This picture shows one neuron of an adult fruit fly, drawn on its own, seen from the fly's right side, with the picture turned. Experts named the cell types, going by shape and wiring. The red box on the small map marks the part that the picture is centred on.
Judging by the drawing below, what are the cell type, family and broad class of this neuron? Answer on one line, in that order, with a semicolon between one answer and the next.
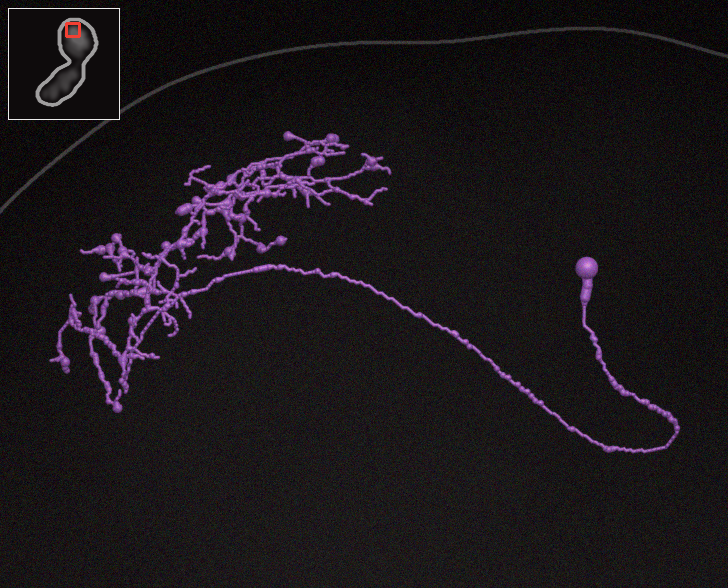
SLP089; hemilineage SLPav2; central-brain intrinsic neuron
